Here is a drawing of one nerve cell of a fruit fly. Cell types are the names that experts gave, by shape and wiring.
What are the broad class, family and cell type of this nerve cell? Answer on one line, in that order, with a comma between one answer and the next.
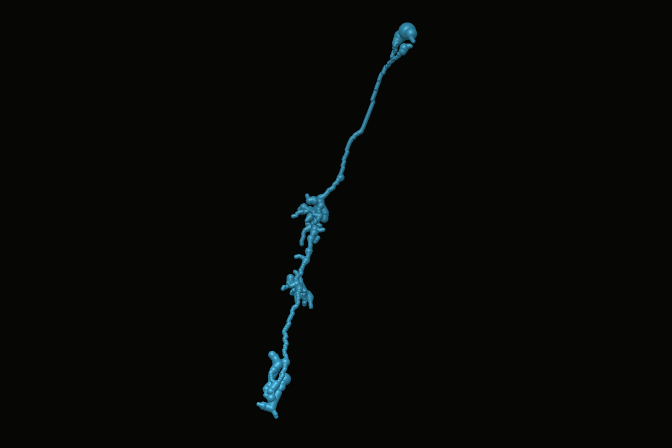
optic-lobe intrinsic neuron, Mi, Mi1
